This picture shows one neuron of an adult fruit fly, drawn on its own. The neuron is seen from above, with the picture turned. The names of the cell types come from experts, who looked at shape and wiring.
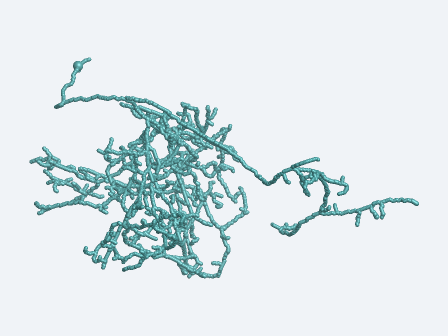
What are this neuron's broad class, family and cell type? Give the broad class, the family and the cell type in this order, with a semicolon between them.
central-brain intrinsic neuron; hemilineage VLPa1_medial; aSP10B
